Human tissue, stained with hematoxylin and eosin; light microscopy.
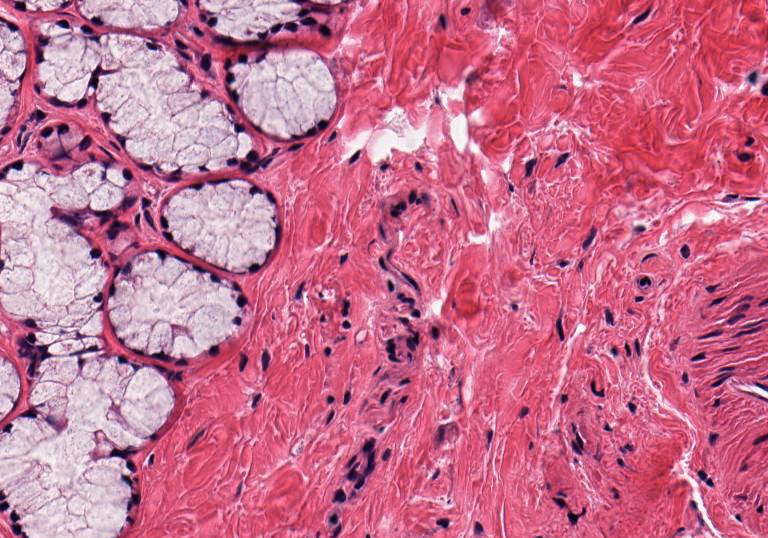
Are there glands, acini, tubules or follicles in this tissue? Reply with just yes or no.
Yes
